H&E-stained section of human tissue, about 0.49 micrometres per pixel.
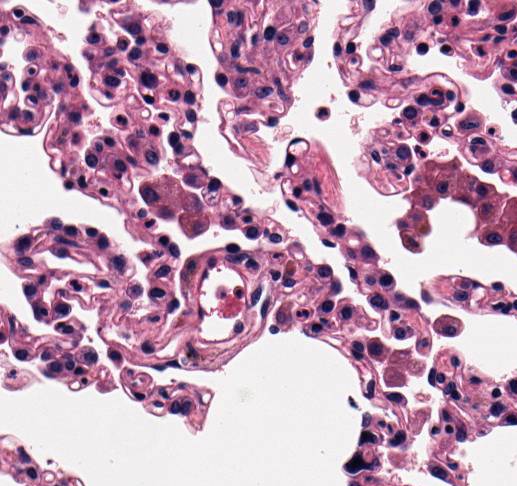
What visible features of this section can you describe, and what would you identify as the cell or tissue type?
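Open spaces hold loose clusters of large cells with abundant granular pink cytoplasm, clearest at right edge just above middle. Some free cells in right-hand spaces carry brown granular pigment. Strand cores: pink fibrous tissue, scattered spindle-shaped nuclei. No fat cells in field. Section: lung.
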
